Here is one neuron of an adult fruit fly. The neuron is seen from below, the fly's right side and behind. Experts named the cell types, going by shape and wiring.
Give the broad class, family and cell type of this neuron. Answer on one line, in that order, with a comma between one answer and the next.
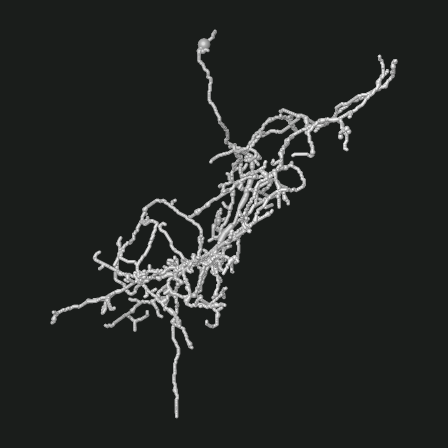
central-brain intrinsic neuron, hemilineage DM4_dorsal, PS107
